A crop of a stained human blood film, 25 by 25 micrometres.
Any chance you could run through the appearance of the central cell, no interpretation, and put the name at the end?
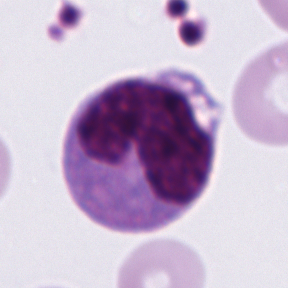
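Looking first at the nucleus, it seems folded like a kidney, with its notch opening downward into the cytoplasm. It lies toward the upper right of the cell and fills about 50% of the cell's area. The cytoplasm, a pale lilac-grey, gathers mostly at the lower left. I can make out only a faint, fine pinkish dusting in it, and no coarse granules. At the upper right edge there is a pale, frayed fringe of cytoplasm with small clear spaces. So, this is a monocyte.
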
